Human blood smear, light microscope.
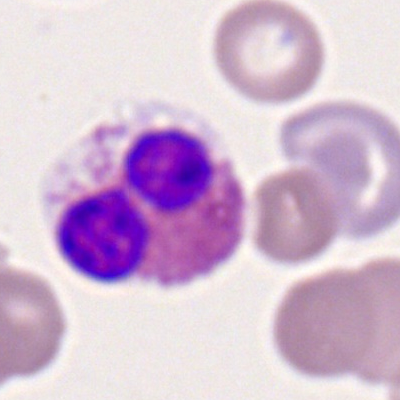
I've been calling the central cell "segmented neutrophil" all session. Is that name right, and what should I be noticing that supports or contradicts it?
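The nucleus has two separate lobes, one to the upper right and one to the lower left.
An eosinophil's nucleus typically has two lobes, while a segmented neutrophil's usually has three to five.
So segmented neutrophil is not the right name: this cell is an eosinophil. No nucleoli are visible in either lobe, and this does not count against a segmented neutrophil.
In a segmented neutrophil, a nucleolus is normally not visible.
The chromatin is dark purple and coarsely clumped, and the cell outline is roughly round. At the upper left, the cytoplasm is paler and more sparsely granular than at the lower right.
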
